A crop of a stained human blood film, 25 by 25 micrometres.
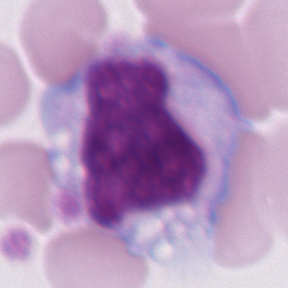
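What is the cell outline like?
Irregular rather than smoothly round.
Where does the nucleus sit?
Toward the left side of the cell.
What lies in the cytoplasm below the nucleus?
A cluster of clear vacuoles.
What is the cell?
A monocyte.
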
